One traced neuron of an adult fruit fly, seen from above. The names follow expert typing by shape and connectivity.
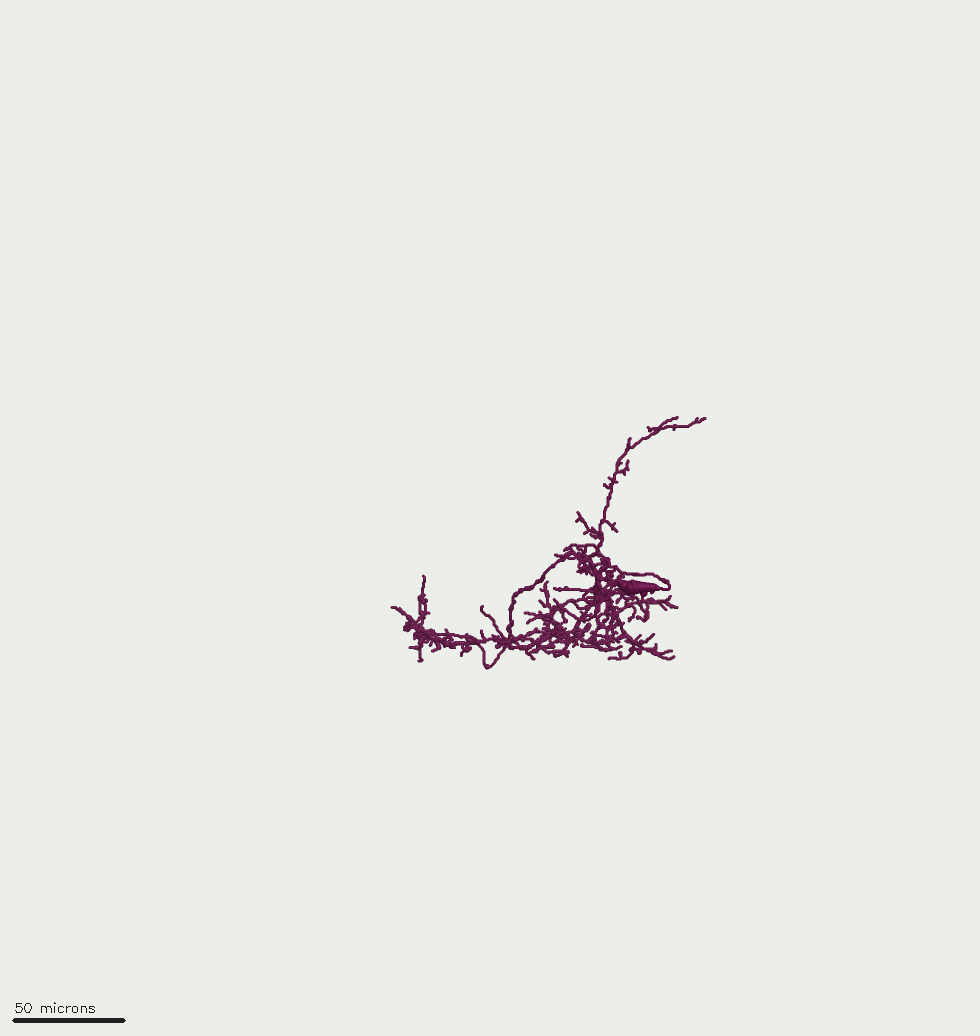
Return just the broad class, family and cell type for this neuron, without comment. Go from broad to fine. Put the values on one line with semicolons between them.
central-brain intrinsic neuron; hemilineage CLp1; PS108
